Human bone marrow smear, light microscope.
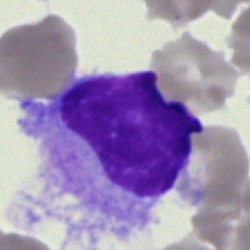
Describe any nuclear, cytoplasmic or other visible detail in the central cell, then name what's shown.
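The nucleus lies off-centre, toward the upper right of the cell, and its outline is irregular, with notches along the upper right edge. Pale lilac cytoplasm extends mainly to the lower left of the nucleus and contains fine purple speckles. It is a hairy cell.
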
